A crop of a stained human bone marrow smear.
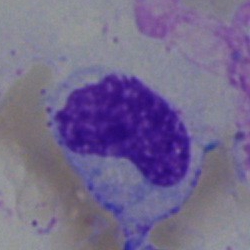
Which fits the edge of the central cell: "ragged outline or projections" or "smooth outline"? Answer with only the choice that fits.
Ragged outline or projections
